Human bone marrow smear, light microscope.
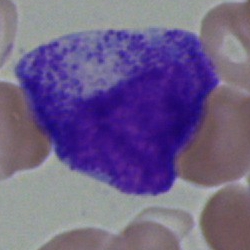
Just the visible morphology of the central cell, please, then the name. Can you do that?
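Starting with the outline: it's irregular and angular, broader across the top than at the bottom. A large, deep purple nucleus takes up the lower and right part of the cell. The pale grey-blue cytoplasm shows mostly in the upper left, and it's scattered with coarse dark purple granules. Last, the name: this is a myelocyte.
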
